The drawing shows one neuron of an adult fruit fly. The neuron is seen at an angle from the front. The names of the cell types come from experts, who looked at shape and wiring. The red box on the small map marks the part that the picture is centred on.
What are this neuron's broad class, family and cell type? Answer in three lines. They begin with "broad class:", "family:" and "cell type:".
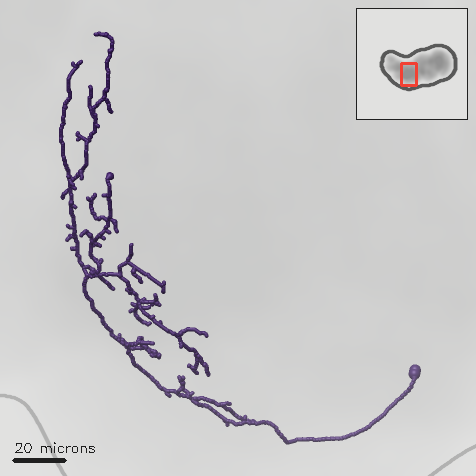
broad class: optic-lobe intrinsic neuron
family: Cm
cell type: Cm13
